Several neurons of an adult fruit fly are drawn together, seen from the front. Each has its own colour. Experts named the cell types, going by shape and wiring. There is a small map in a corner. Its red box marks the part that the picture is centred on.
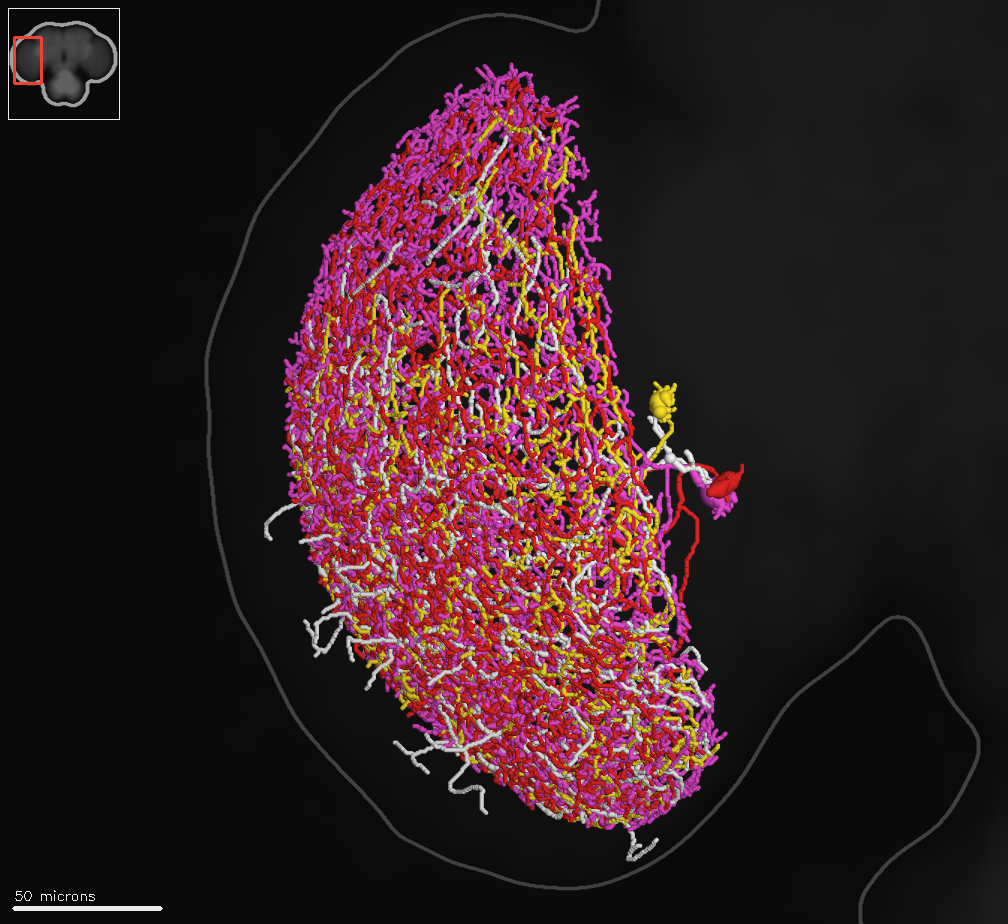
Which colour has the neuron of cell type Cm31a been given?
red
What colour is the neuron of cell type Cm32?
white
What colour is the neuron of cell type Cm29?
yellow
